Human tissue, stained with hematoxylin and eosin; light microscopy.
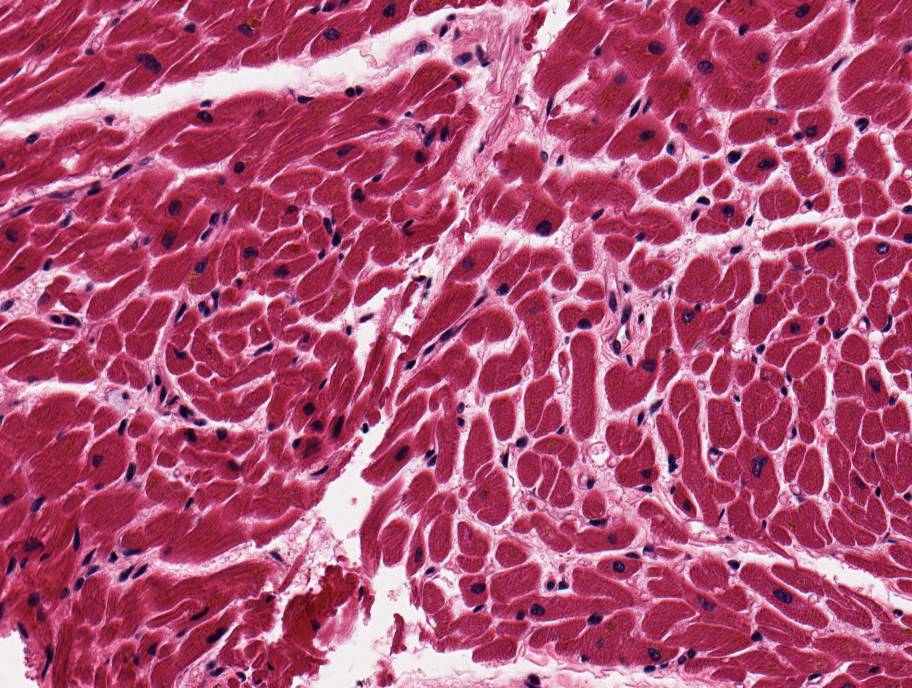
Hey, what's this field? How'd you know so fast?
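Myocardium is what I'm looking at, closely packed pink muscle fibres filling nearly the whole field. Many of the fibres branch and join their neighbours, and the nuclei lie centrally within them.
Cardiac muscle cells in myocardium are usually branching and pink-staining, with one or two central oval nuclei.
In the upper left the fibres are cut lengthwise, running from lower left to upper right.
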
